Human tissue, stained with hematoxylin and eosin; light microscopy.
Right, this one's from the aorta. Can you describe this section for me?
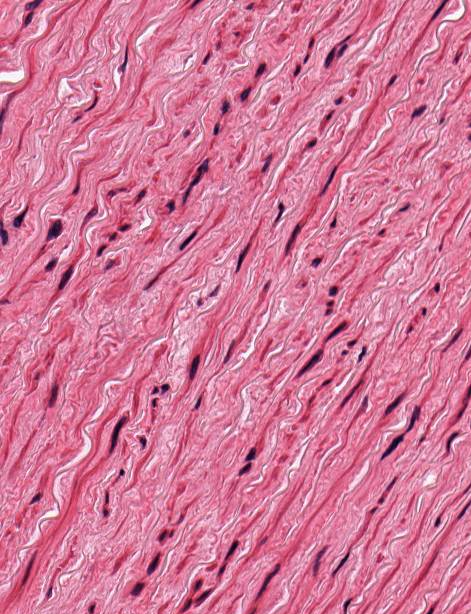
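Pink fibres run in parallel bundles diagonally across the whole field, from lower left to upper right, following a wavy course. Dark, elongated, spindle-shaped nuclei lie lengthwise along the fibres. No distinct cytoplasm can be made out around the nuclei.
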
